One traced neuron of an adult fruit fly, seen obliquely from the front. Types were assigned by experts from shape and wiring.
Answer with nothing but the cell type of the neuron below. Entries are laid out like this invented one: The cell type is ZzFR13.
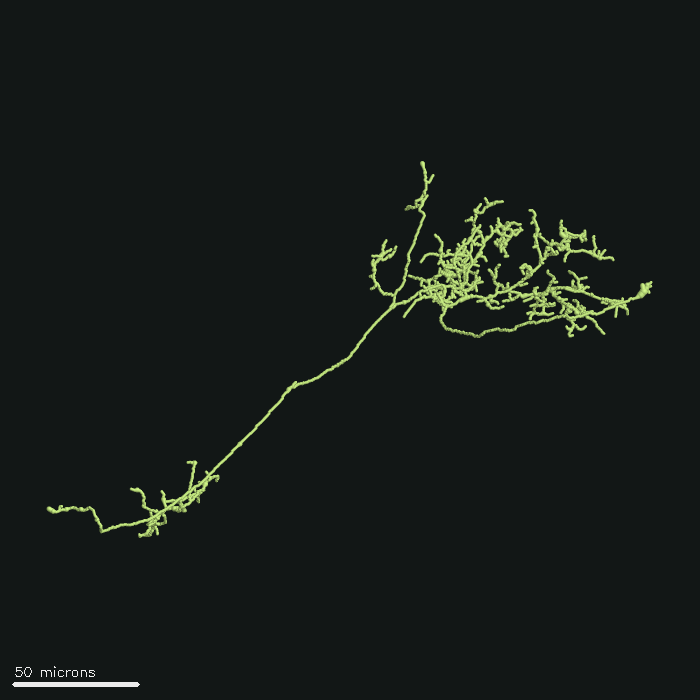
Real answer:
The cell type is IN09B048.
